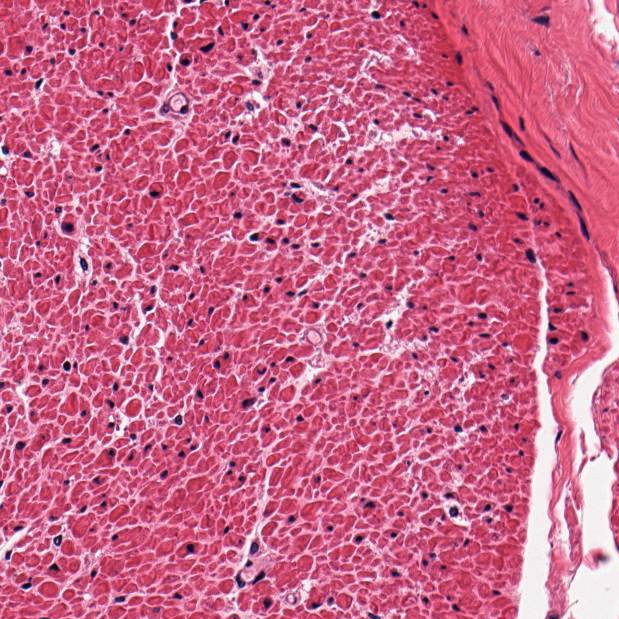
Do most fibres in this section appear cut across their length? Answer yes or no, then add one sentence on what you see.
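Yes. Most of the field, from the left edge to near the right edge, is filled by densely packed muscle fibres cut in cross-section.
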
